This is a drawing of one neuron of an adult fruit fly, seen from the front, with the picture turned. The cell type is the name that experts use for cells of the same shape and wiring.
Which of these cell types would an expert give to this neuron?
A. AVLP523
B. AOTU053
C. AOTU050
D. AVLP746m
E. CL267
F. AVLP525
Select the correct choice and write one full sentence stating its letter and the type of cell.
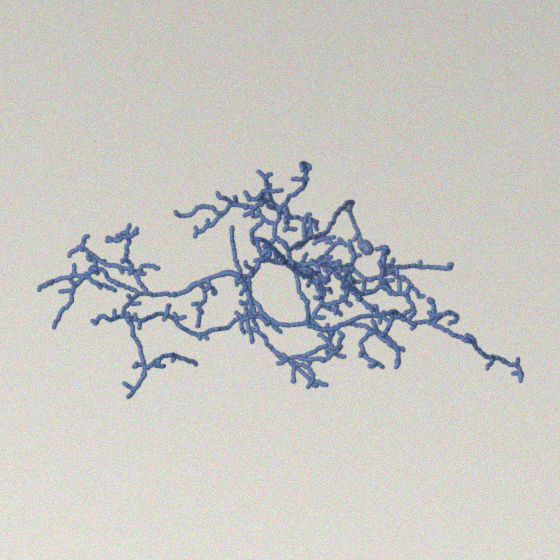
The neuron is a cell of type CL267, the type in option E.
